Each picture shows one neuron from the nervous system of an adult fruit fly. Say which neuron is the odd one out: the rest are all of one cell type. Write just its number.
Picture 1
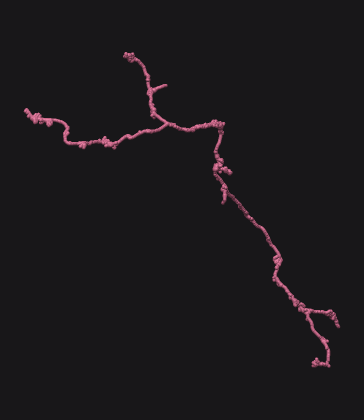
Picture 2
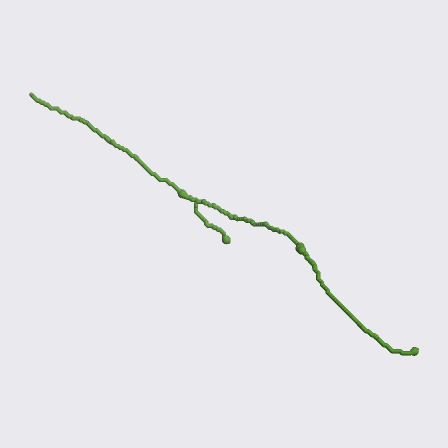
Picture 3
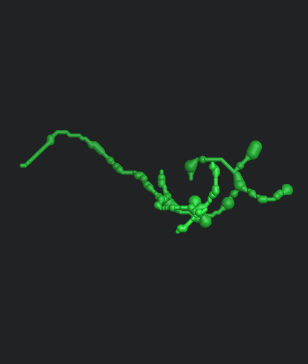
3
